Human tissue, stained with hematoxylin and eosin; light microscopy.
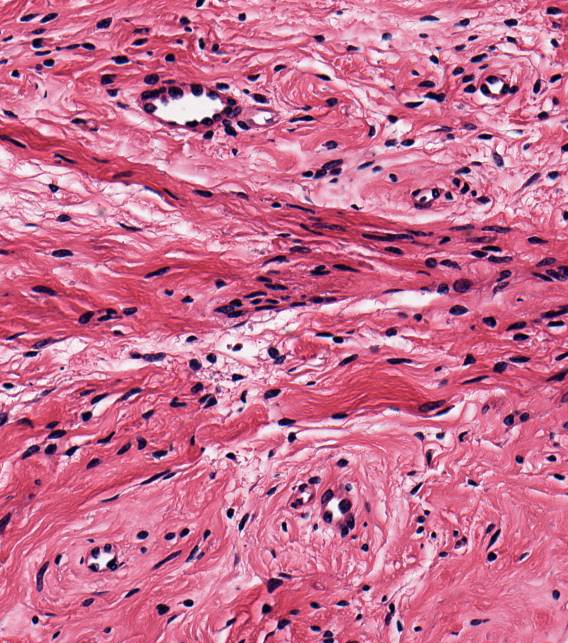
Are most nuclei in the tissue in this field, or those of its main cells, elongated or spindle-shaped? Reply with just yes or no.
Yes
